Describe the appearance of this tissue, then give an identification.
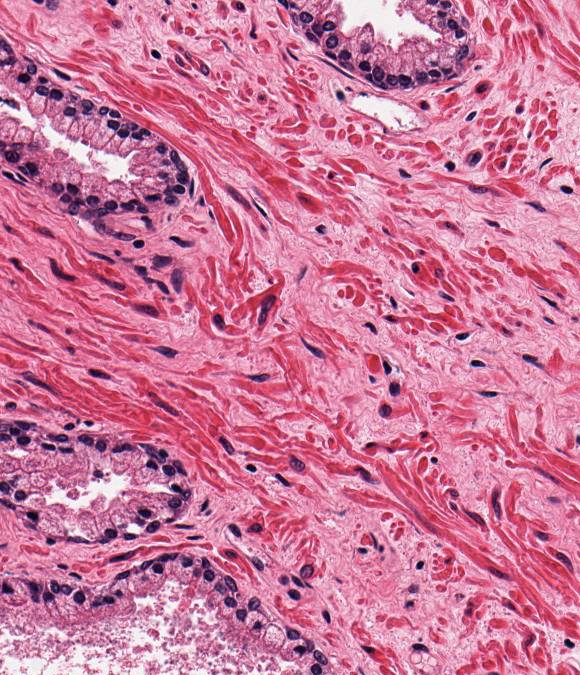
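Glands: lined by columnar cells, cytoplasm pale and finely vacuolated. Stroma: bundles of smooth muscle cells running diagonally, upper left toward lower right. Stromal nuclei elongated, spindle-shaped. Right side: some muscle bundles cut across, showing round pink cell profiles. Tissue: prostate.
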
